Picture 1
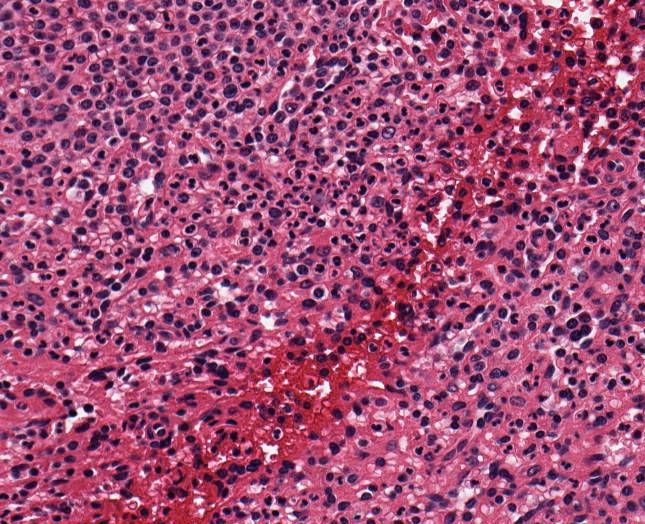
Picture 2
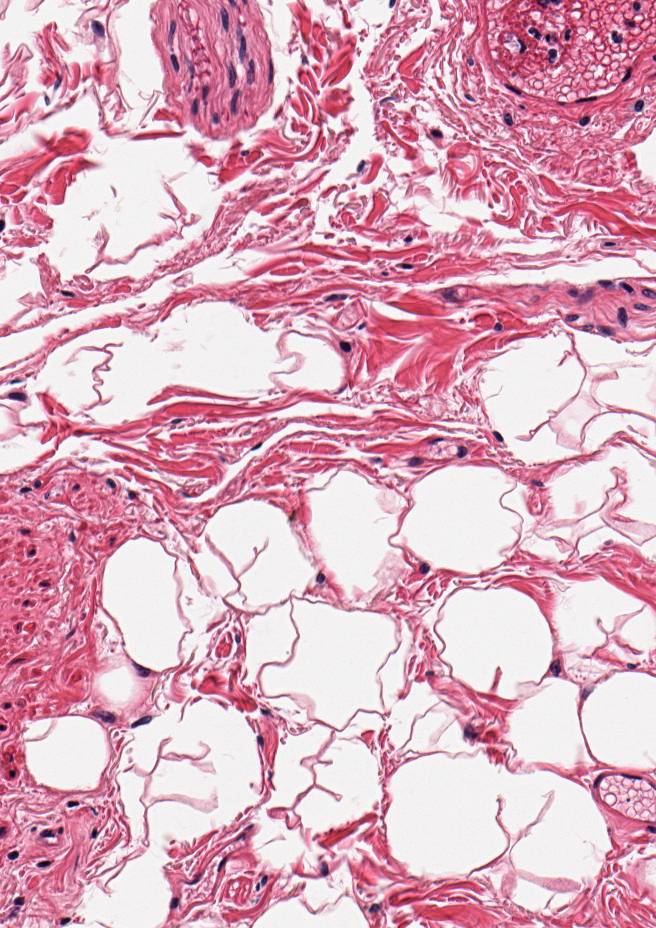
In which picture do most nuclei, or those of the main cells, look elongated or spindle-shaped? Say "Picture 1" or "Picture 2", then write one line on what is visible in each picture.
Picture 2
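What picture 1 shows: The nuclei are round and darkly stained with fairly uniform size.
What picture 2 shows: Nuclei are sparse throughout the field and appear as small, dark, mostly elongated shapes within the septa and collagen.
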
